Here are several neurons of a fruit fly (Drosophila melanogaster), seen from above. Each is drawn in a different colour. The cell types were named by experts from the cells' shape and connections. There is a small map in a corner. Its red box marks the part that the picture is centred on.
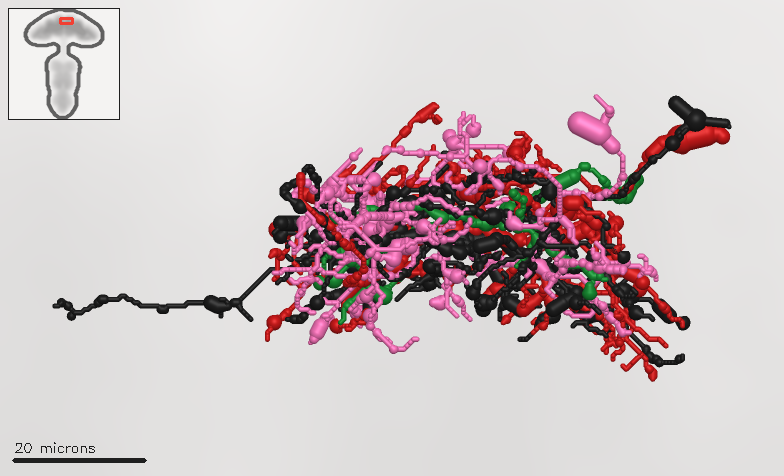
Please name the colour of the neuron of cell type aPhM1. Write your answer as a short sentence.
The colour is green.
